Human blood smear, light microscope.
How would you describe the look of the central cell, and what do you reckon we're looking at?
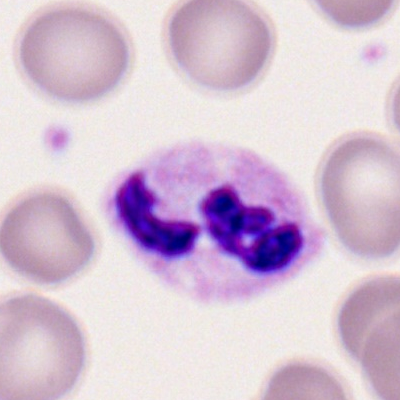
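Look at the one in the middle: the outline's oval, wider side to side than top to bottom. The nucleus is split into separate lobes linked by thin strands, and the left-hand lobe is a curved, crescent-like piece. Pale pinkish-lilac cytoplasm surrounds the nucleus on every side. That's a segmented neutrophil.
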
